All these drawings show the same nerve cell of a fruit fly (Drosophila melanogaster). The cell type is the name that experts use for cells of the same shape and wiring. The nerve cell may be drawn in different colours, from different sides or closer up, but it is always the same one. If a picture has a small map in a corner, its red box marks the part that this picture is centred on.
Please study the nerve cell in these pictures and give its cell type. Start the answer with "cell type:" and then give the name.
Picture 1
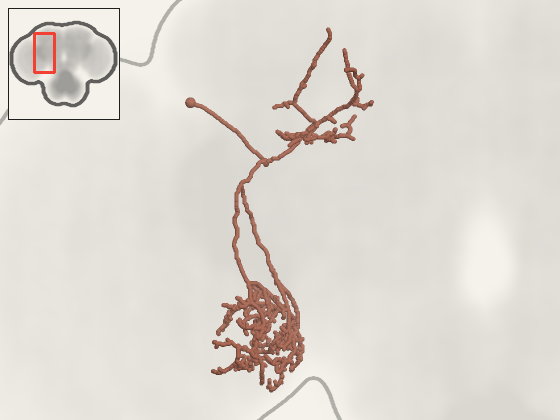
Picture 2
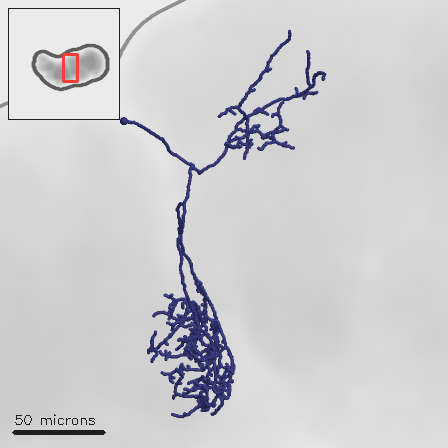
cell type: LoVP75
